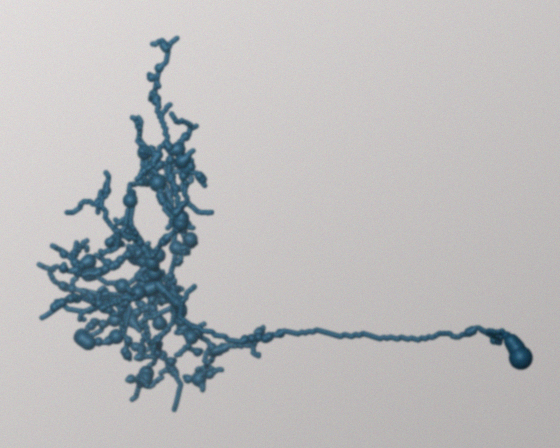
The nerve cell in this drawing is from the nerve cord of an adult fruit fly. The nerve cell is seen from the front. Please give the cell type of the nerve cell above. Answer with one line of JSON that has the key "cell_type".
{"cell_type": "IN14A074"}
